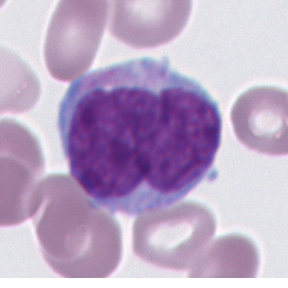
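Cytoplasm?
Pale blue, no visible granules.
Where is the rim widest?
Above and below the nucleus.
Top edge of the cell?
Small ragged projections.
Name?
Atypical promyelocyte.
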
